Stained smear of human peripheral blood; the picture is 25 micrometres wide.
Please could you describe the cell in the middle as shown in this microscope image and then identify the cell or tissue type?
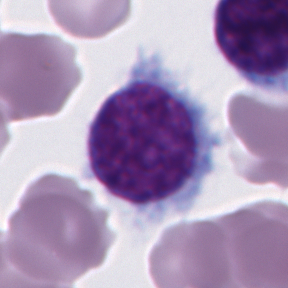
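Fine hair-like projections fringe the edge of the cell in the middle. Its nucleus fills most of the cell. The cytoplasm is pale blue and is wider on the right side of the nucleus than on the left. The cell in the middle is a hairy cell.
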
